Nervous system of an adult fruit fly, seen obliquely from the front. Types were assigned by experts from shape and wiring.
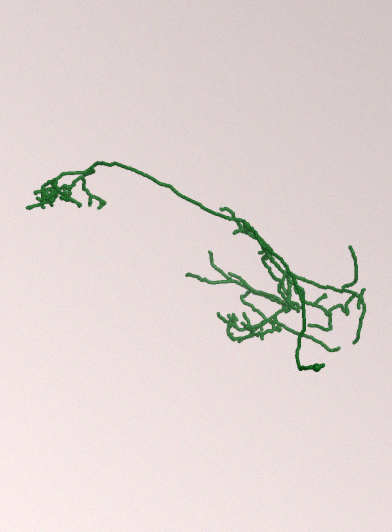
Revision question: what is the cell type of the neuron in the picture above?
SMP022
